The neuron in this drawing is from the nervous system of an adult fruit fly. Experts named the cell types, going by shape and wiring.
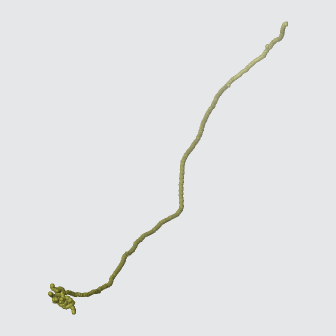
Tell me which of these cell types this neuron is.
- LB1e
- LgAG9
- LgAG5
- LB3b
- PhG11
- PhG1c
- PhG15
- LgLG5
LgAG5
